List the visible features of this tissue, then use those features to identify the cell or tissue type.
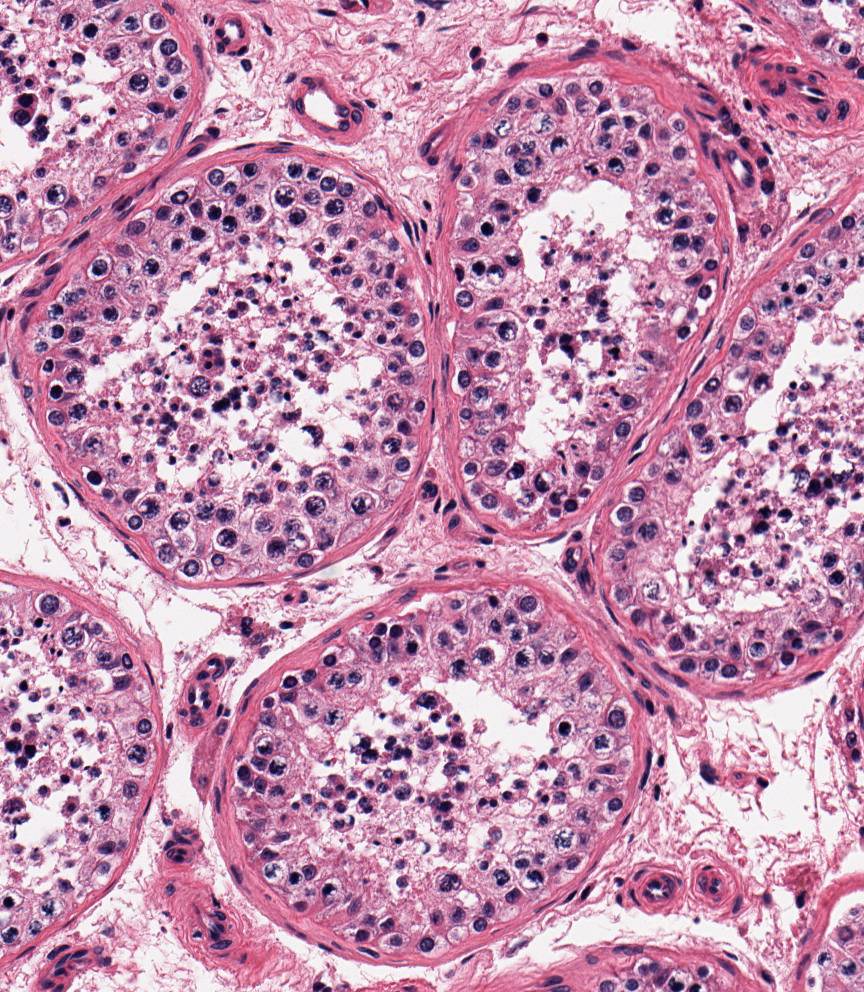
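Thin pink fibrous layers, with flattened dark nuclei running parallel to the outline, bound each tubule. Many layers of cells line it, stacked from wall to centre. Many large round cells in the middle layers have nuclei with coarse, clumped dark chromatin. Toward the centre, cells are smaller, with small, very dark, dense nuclei. This is testis.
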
